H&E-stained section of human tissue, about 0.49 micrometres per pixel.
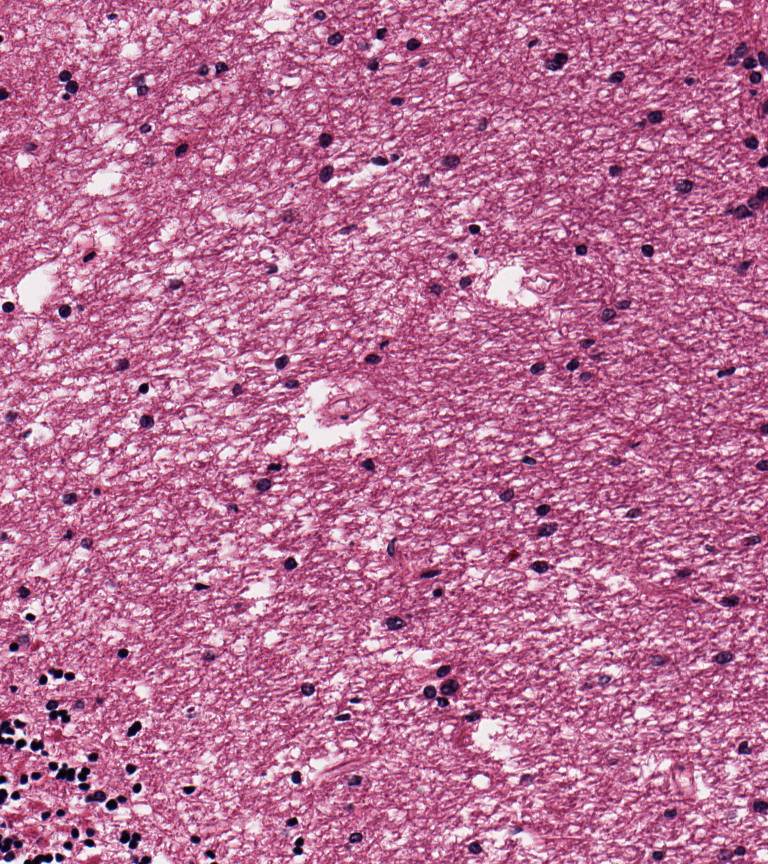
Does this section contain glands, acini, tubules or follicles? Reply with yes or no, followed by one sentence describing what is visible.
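No. No glands, epithelium or other organised units are present anywhere in the field.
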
